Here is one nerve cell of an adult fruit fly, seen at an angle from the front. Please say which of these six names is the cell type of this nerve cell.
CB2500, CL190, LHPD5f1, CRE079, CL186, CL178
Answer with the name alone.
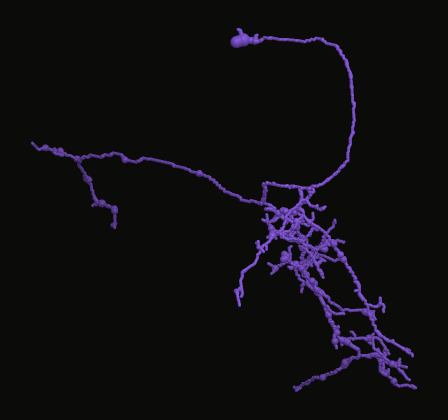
CL186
